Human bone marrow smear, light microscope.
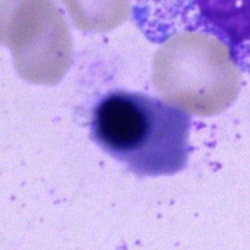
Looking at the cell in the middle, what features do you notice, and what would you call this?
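The nucleus lies off-centre, toward the upper left of the cell. Its chromatin is dense and stains very dark, almost uniformly. The cytoplasm shows no granules, and the outline is angular, with corners instead of a smooth round edge. The cell is an erythroblast.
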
